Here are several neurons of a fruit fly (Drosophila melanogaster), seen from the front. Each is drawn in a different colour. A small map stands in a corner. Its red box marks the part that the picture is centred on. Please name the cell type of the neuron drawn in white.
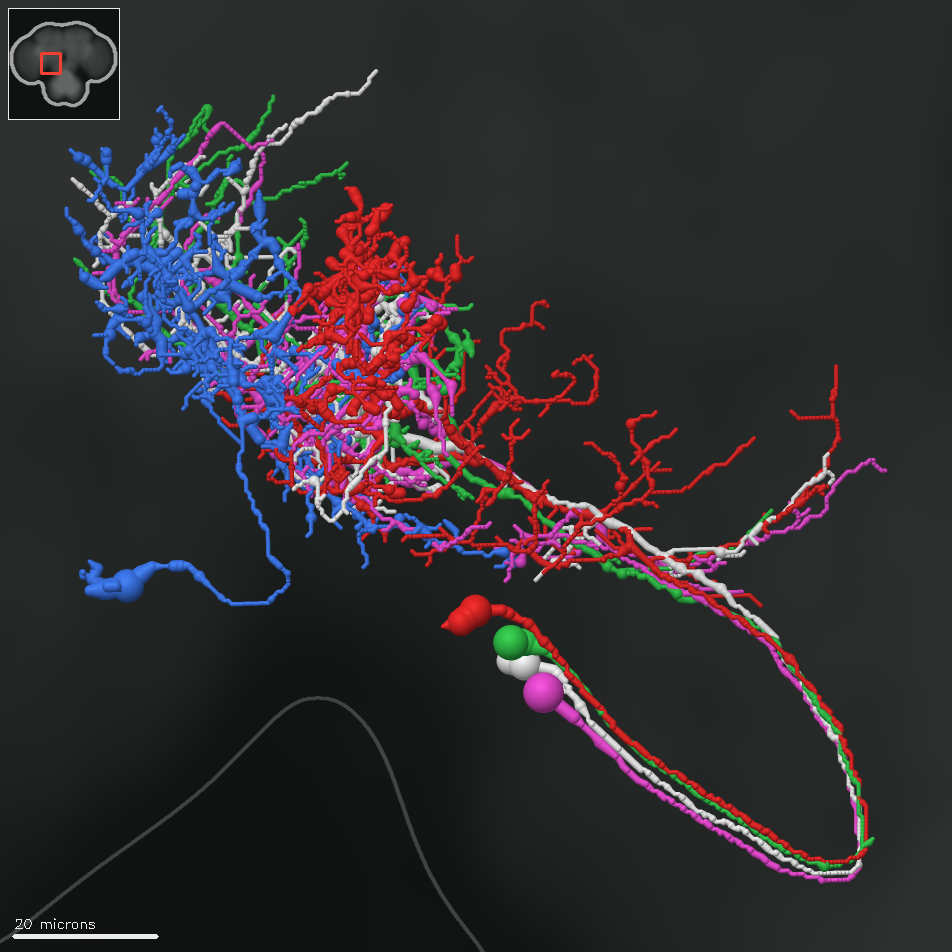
WED205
